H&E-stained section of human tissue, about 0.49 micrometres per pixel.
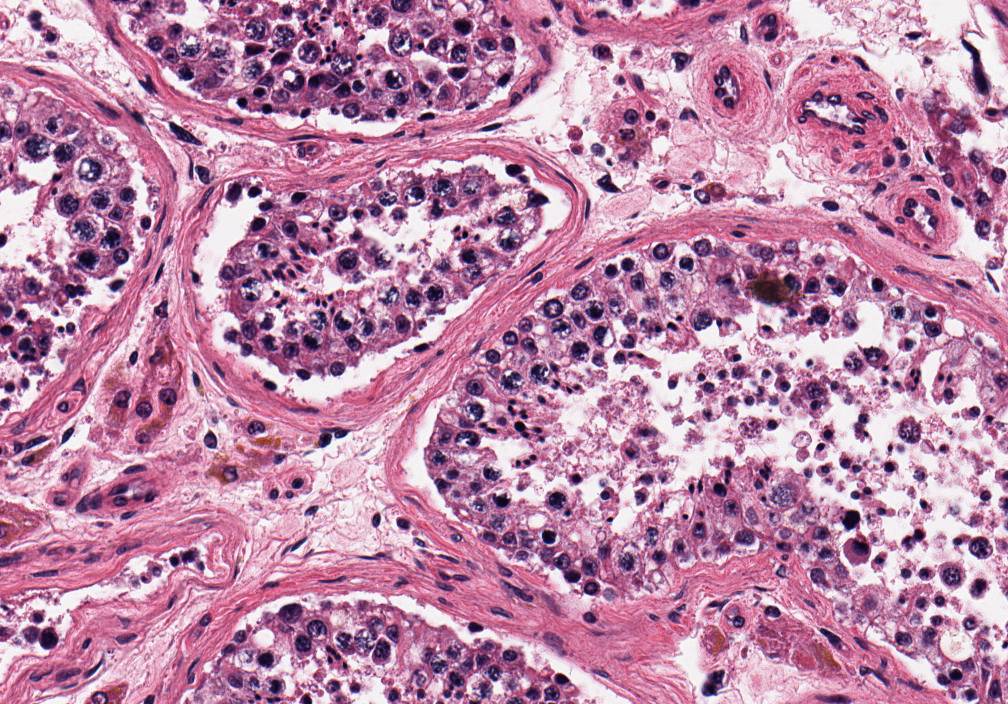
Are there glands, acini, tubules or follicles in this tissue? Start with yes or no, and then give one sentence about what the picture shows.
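Yes. Each tubule is encircled by a thick, pink, layered band of collagen containing flattened spindle-shaped nuclei.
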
